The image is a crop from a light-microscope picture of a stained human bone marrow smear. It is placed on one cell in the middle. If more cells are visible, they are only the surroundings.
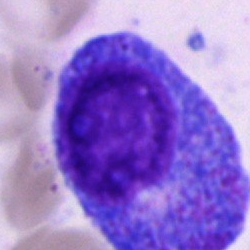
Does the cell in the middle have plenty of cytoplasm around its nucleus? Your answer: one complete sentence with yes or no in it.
Yes, in this cell the cytoplasm is broad.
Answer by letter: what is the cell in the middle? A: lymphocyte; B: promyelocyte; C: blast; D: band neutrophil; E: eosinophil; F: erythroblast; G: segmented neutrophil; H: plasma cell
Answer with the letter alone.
B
